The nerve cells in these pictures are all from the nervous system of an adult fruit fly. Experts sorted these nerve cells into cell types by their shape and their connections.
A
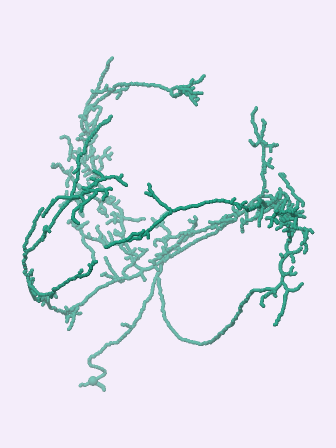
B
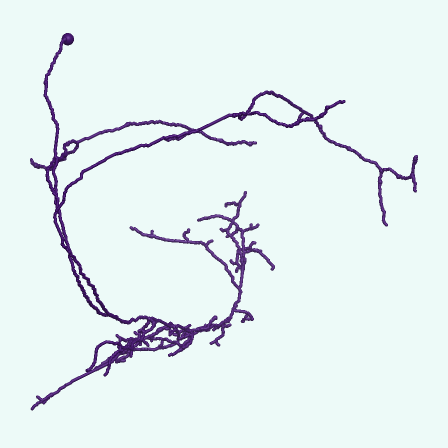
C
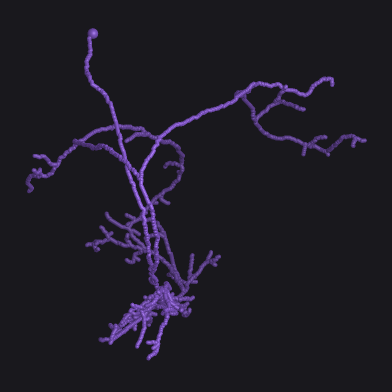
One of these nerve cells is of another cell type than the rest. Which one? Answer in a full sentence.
The nerve cell in picture A is of another cell type than the rest.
